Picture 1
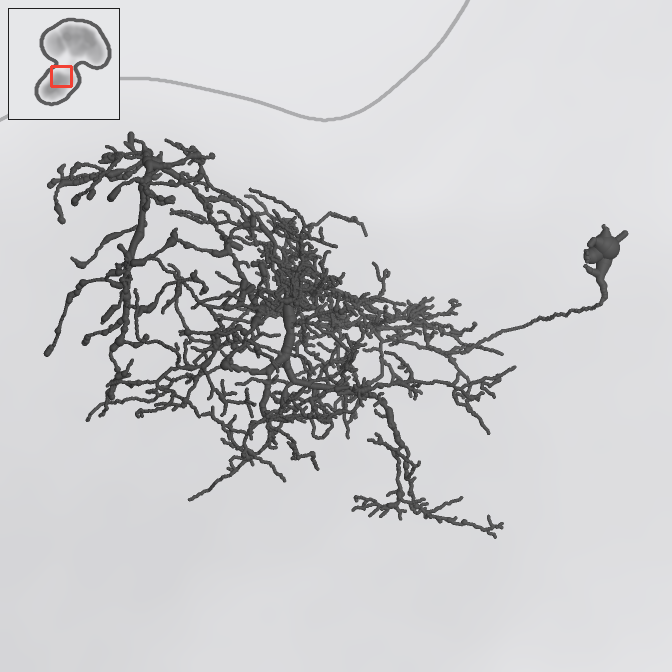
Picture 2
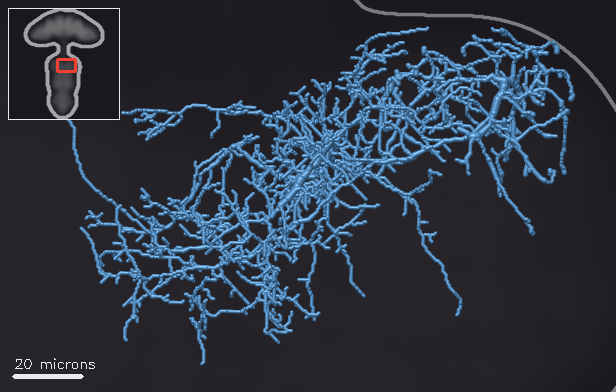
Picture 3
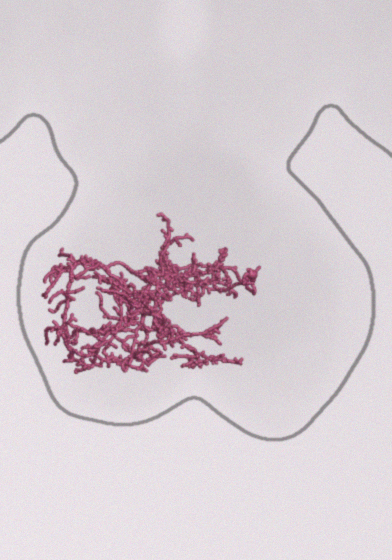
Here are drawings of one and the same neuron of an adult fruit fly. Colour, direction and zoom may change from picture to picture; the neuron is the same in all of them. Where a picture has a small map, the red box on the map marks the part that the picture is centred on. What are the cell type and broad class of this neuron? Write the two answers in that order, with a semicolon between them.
INXXX089; nerve-cord intrinsic neuron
